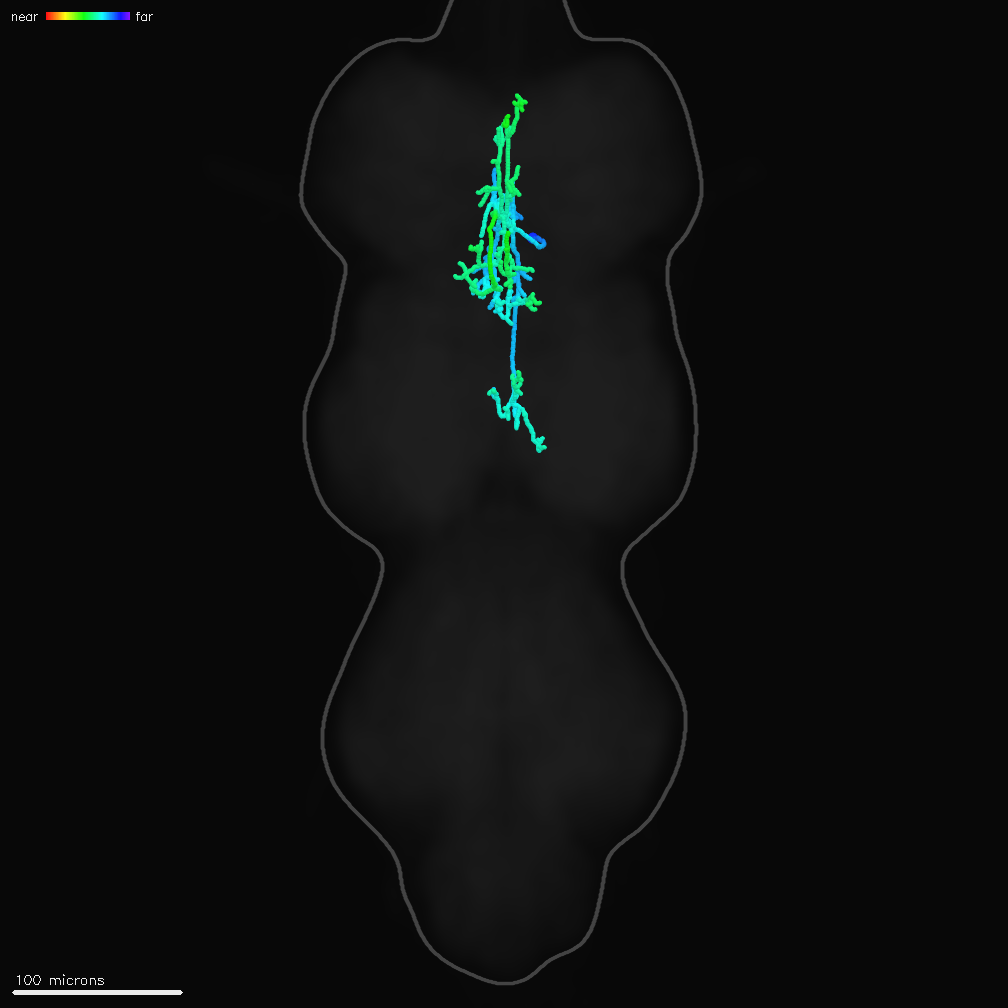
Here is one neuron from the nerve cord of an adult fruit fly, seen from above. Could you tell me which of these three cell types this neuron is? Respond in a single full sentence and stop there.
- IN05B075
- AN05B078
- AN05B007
It is IN05B075 that is the cell type of the neuron.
